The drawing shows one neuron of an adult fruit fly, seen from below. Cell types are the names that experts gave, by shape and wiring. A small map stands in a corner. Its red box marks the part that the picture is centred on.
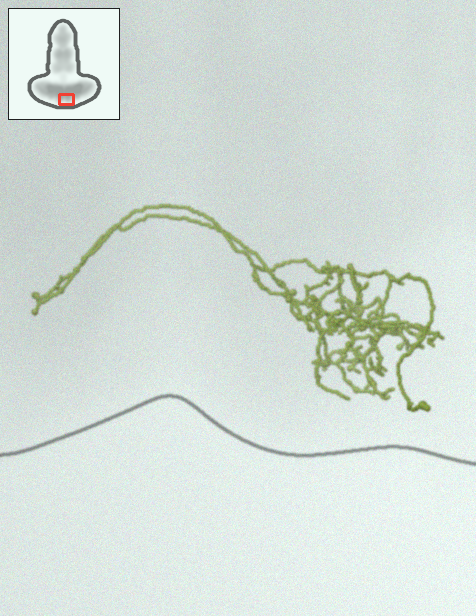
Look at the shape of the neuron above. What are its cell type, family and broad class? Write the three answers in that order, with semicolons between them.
CB3326; hemilineage ALv2; central-brain intrinsic neuron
